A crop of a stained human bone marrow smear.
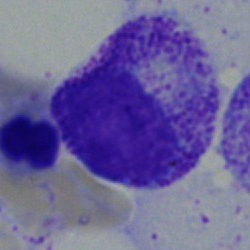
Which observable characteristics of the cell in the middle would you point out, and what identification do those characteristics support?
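You'll notice the nucleus sits off-centre, over toward the left. The cytoplasm is packed with coarse dark purple granules that run right out to the cell edge all the way round. Up at the upper right, though, there's a paler, less granular patch. So that one's a myelocyte.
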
